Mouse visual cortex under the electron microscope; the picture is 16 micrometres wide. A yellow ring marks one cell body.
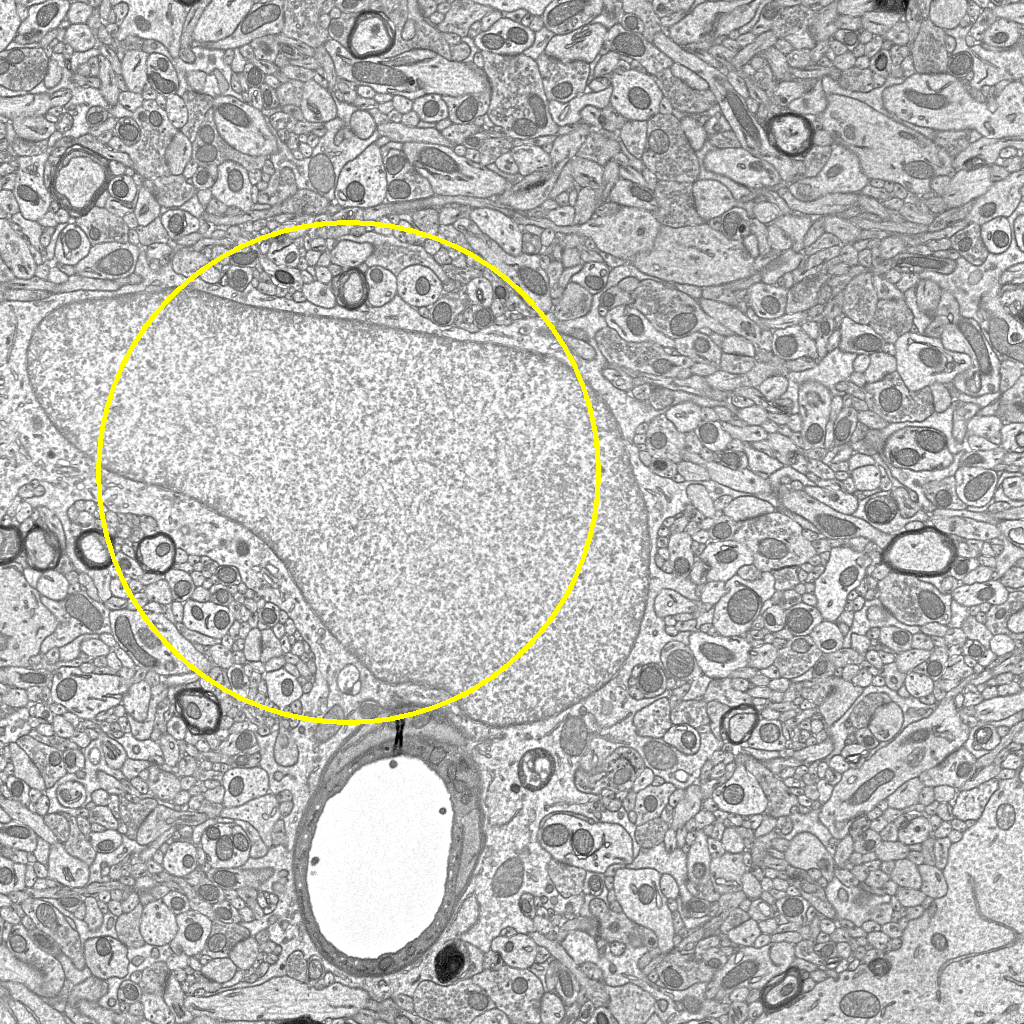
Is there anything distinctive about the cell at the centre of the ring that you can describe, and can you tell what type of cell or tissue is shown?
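Right under the ring's centre there's a profile that's pale and evenly fine-grained all the way through. A thin, smooth outline bounds it. You won't find a nucleolus in it, and no mitochondria either. That's an astrocyte.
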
